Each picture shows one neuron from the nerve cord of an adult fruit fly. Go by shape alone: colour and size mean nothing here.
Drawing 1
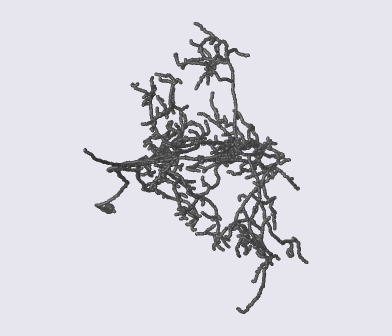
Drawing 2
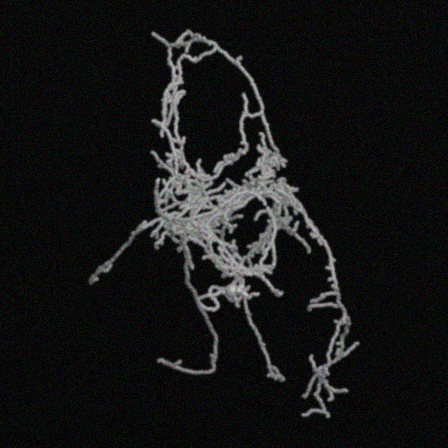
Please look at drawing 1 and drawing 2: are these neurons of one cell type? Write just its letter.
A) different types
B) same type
A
